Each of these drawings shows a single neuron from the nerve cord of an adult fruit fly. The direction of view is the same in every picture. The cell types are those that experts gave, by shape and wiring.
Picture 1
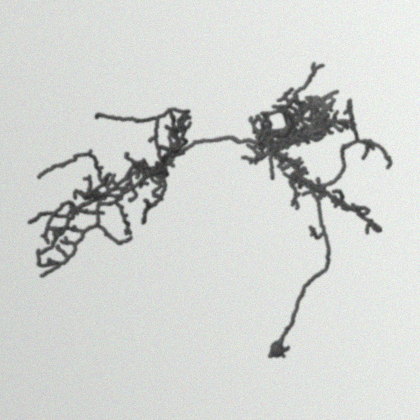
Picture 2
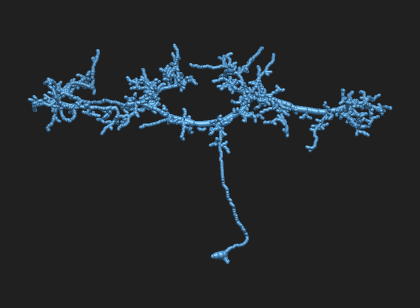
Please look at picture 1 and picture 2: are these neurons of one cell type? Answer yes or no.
no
